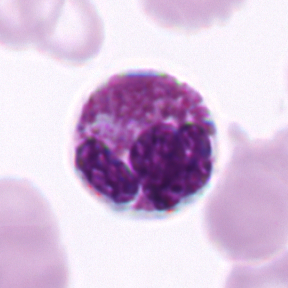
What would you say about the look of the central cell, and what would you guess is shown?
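The outline of this cell is round and smooth. Its nucleus has two lobes, both lying in the lower half of the cell. Just above the point where the two lobes meet is a paler patch of cytoplasm. This cell is an eosinophil.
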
